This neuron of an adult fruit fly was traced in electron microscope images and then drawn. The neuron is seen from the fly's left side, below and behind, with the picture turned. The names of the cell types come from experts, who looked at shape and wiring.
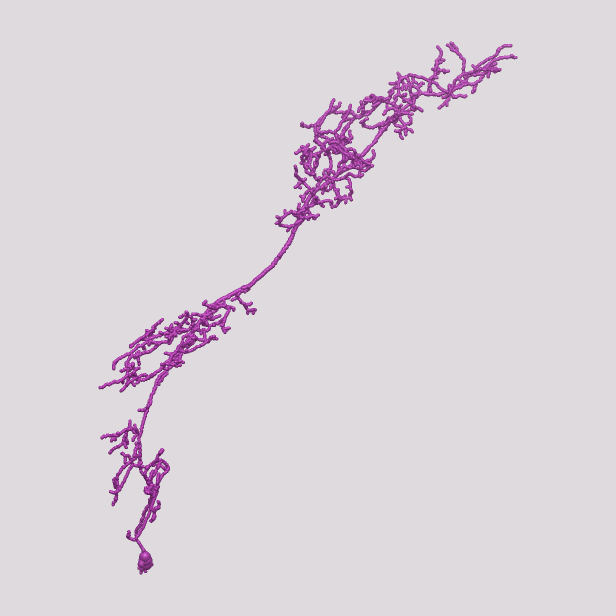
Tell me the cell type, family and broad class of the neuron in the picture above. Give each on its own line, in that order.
IN23B008
hemilineage 23B
nerve-cord intrinsic neuron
